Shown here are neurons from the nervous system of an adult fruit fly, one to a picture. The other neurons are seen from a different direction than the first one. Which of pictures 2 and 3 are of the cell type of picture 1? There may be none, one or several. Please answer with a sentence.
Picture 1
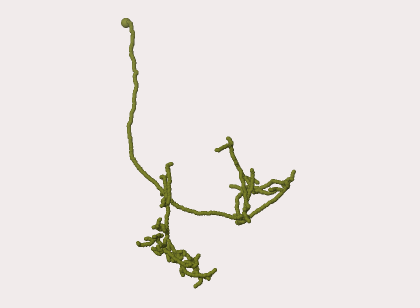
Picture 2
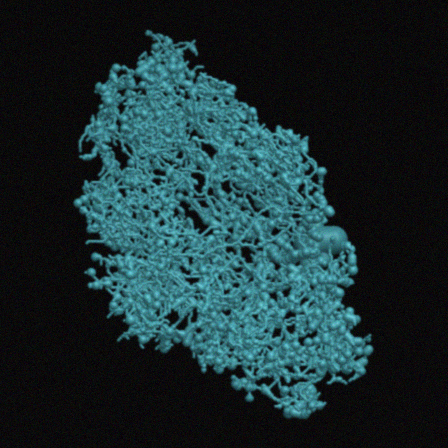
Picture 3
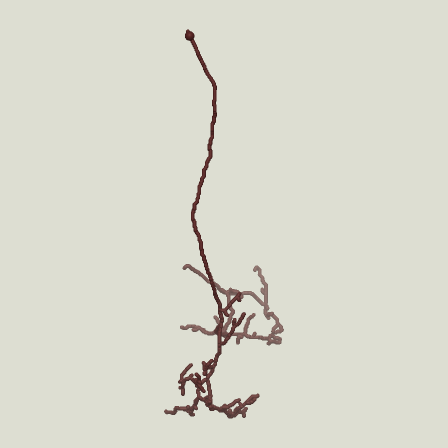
Picture 3 is of the same cell type.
